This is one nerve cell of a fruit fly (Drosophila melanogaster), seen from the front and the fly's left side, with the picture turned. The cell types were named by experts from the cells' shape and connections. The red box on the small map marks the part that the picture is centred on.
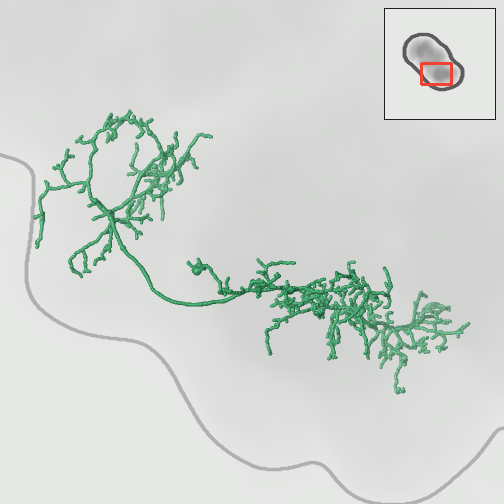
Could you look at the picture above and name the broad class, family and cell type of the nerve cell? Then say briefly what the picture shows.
Its broad class is nerve-cord intrinsic neuron. The family is hemilineage 01A. Its cell type is IN01A018. The picture shows dozens of branch ends. As drawn here it is wider than it is tall.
